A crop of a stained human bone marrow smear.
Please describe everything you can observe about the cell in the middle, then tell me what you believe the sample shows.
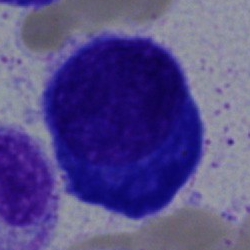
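Notice how smooth the edge is on this roughly round cell. Its nucleus lies off-centre, toward the upper left, and the chromatin inside is dark and finely textured, with no coarse clumps. You will see no granules in the cytoplasm. It is a plasma cell.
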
